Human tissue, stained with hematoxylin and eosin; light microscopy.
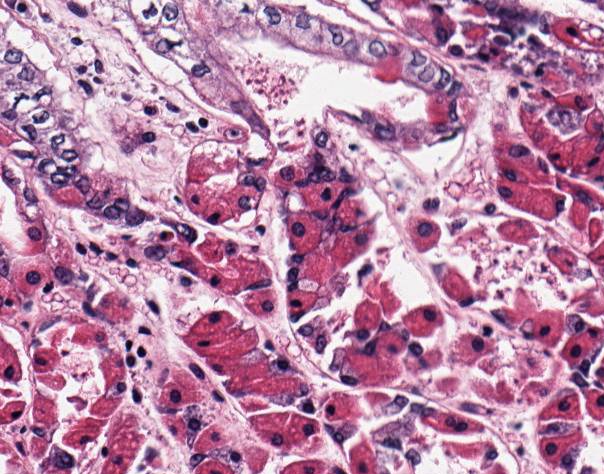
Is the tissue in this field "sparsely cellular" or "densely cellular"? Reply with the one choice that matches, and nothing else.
Densely cellular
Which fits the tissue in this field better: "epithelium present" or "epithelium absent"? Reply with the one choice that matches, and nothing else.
Epithelium present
